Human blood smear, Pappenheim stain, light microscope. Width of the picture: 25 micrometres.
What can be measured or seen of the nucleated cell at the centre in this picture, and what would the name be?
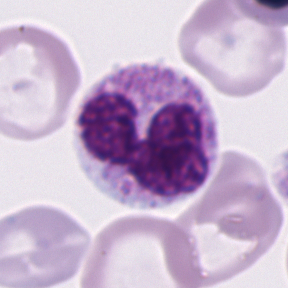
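It's about 12 micrometres across. A deep cleft runs down from the top between two lobes, which stay joined near the lower middle. Chromatin's dark purple and coarsely clumped, with no nucleoli visible. So: a segmented neutrophil.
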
